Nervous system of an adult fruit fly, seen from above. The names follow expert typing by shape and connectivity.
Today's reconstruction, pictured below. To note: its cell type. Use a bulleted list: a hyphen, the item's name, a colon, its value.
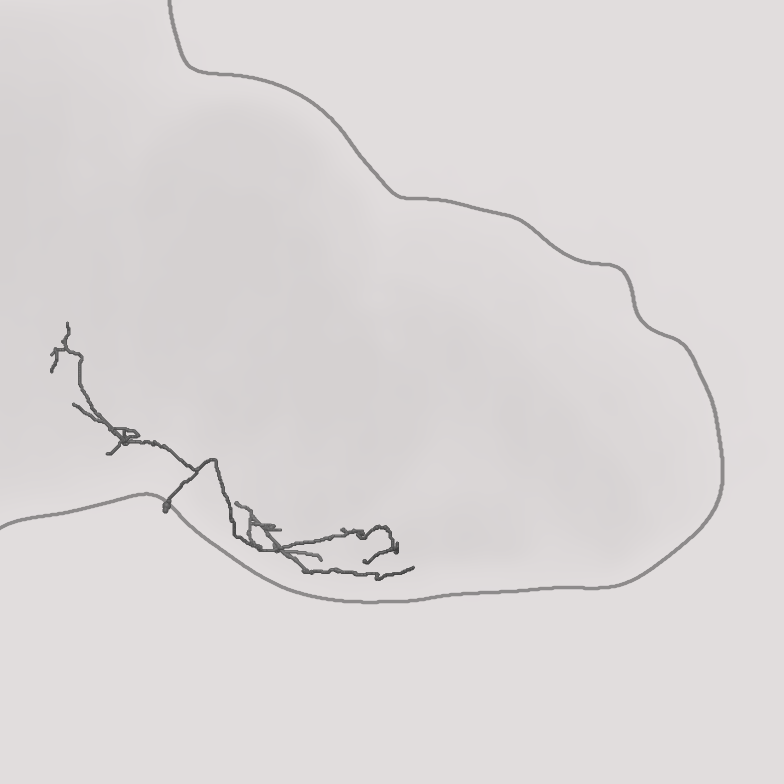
- cell type: LPT112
